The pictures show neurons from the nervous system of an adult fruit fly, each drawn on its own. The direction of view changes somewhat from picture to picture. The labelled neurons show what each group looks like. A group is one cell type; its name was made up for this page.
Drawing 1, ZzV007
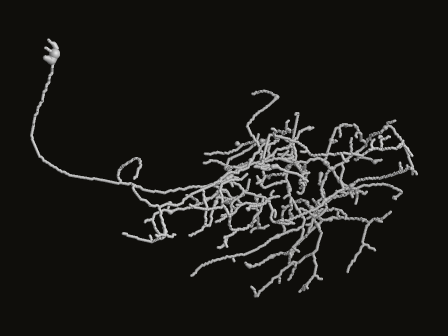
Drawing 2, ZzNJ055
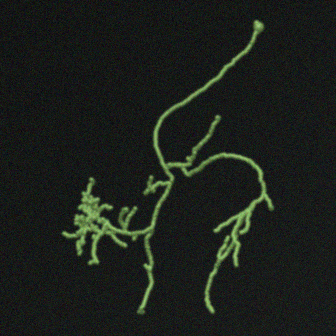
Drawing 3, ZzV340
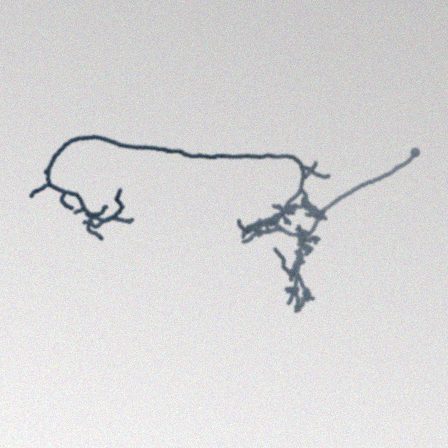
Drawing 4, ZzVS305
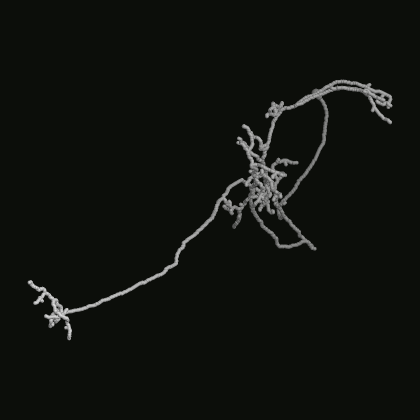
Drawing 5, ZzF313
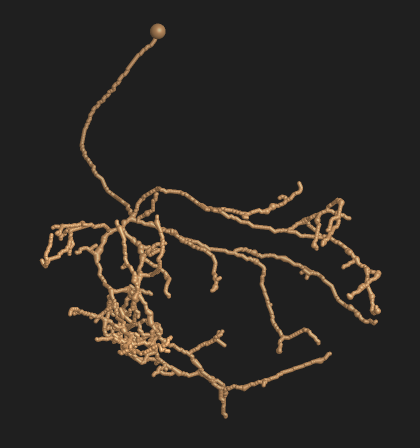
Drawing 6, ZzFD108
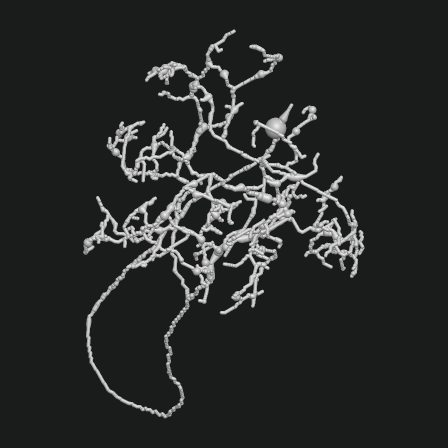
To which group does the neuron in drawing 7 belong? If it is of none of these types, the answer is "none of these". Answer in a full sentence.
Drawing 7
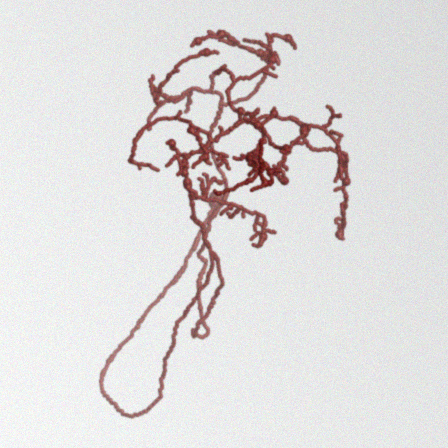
It belongs to ZzFD108.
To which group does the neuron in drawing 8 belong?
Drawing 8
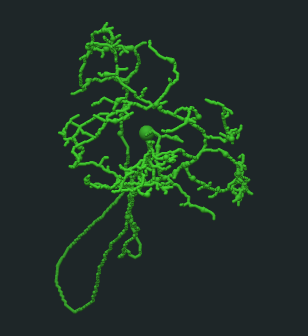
It belongs to ZzFD108.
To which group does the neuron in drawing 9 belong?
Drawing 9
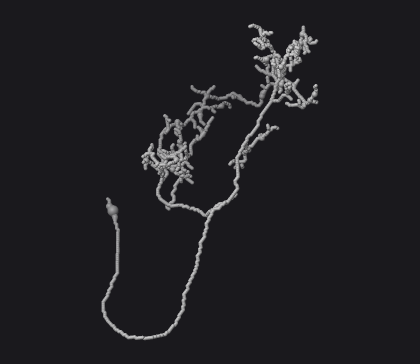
It belongs to none of these.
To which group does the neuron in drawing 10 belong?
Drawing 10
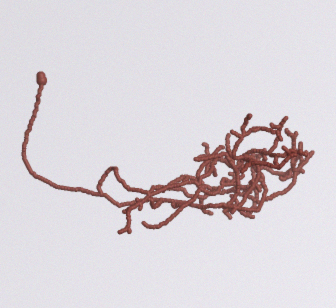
It belongs to ZzV007.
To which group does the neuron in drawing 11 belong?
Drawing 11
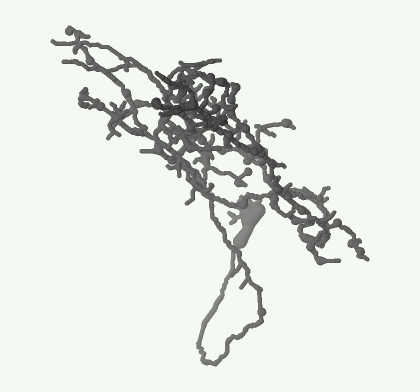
It belongs to none of these.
